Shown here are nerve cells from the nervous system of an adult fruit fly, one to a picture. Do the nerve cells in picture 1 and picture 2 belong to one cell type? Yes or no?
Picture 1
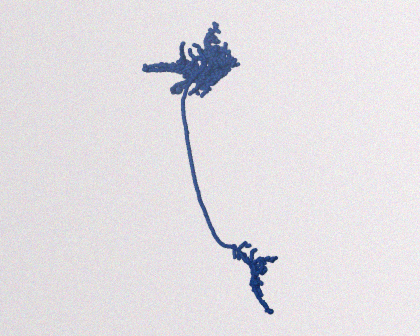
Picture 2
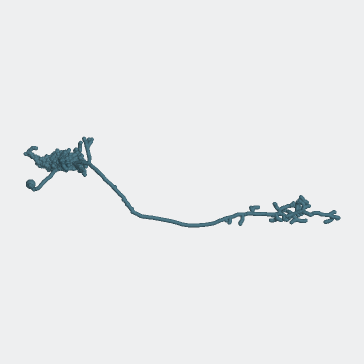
yes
